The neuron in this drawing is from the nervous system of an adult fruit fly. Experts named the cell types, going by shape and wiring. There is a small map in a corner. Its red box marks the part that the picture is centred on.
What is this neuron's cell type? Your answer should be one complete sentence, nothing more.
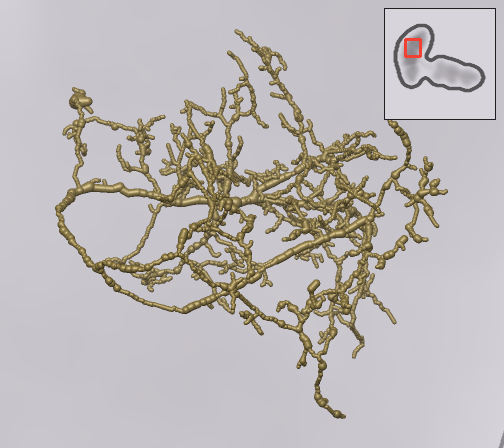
The cell type held by this neuron is WED069.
